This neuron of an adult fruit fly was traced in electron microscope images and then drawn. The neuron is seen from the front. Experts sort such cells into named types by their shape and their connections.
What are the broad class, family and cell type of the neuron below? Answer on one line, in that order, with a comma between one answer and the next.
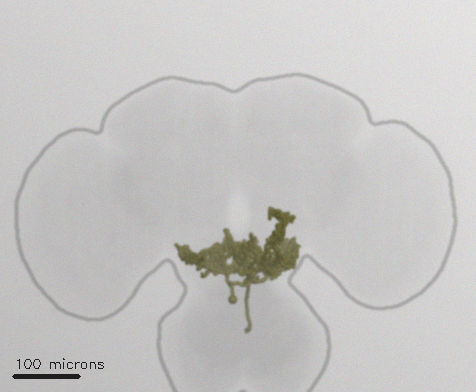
descending neuron, DNg, DNg86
